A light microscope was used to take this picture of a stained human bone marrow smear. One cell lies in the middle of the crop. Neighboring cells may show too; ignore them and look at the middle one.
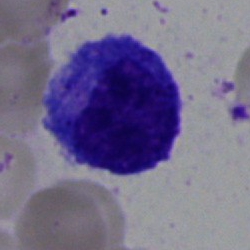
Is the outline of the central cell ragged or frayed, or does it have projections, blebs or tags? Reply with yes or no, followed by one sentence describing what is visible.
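Yes. The cell edge is finely bumpy rather than smooth.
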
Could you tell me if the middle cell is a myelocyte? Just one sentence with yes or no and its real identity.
No, the cell at the centre is categorised not as a myelocyte but as a promyelocyte.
